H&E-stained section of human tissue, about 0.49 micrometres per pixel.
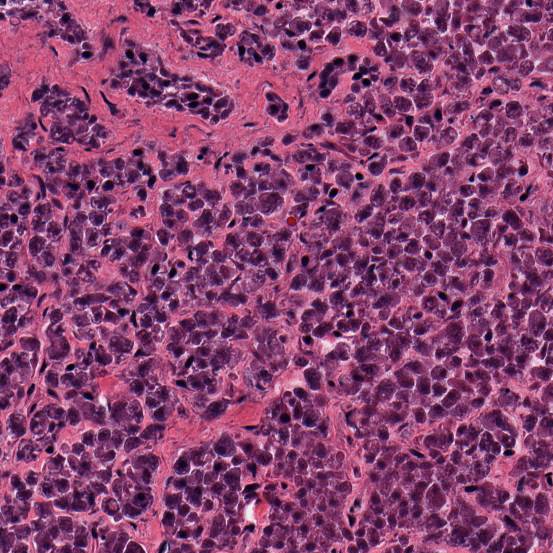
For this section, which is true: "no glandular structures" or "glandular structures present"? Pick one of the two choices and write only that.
No glandular structures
